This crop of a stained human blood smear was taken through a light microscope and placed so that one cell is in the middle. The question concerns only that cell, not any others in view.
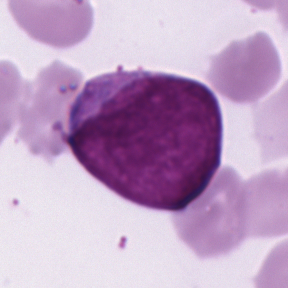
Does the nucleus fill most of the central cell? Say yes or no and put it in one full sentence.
Yes, scant cytoplasm surrounds the nucleus of this cell.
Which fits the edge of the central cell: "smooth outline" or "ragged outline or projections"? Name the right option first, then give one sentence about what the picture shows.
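Smooth outline. The cell outline is smooth and rounded, with a slightly angular contour.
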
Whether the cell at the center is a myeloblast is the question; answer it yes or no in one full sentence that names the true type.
Yes, the cell at the middle of the frame is a myeloblast.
